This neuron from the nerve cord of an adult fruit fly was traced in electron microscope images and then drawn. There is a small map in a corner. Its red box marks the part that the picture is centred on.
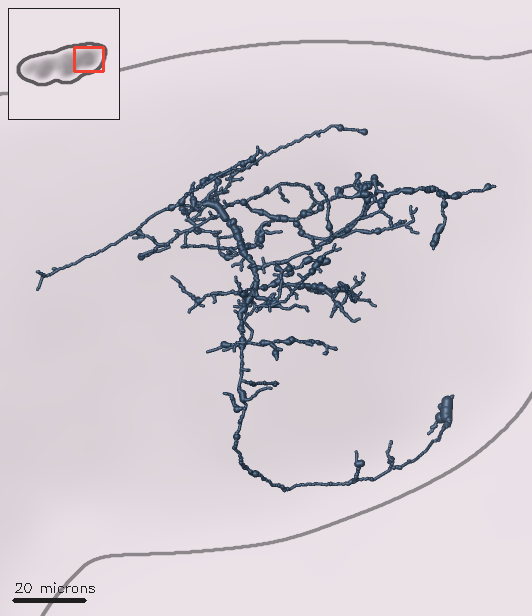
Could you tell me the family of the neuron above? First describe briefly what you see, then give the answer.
By the scale bar it is about 130 microns wide in this view. Dozens of branch ends can be seen. This is a nerve-cord intrinsic neuron. The family is hemilineage 04B.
